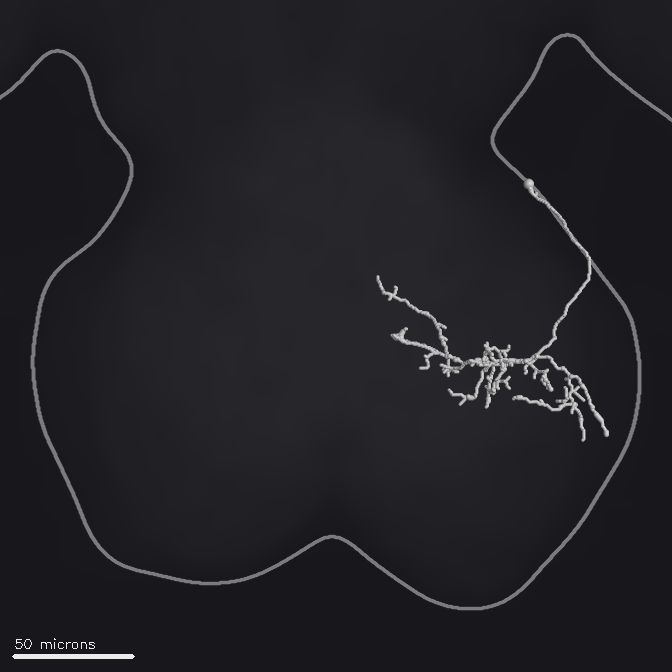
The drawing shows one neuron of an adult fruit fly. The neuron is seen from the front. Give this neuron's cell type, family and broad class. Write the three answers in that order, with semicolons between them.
IN19A120; hemilineage 19A; nerve-cord intrinsic neuron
